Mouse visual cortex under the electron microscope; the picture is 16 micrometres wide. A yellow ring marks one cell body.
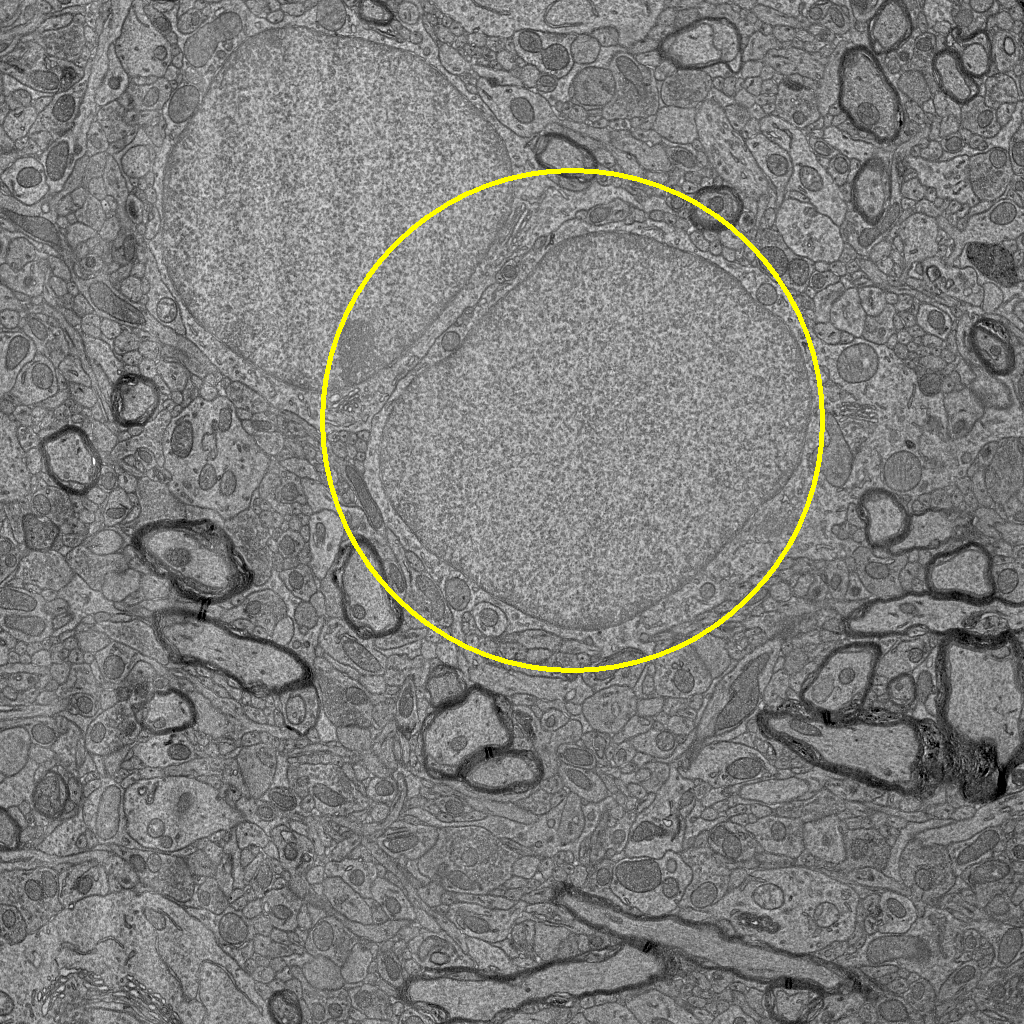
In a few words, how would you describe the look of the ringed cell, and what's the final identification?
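Nuclear envelope first: it runs smoothly, without deep infoldings. Chromatin next: fine-grained and evenly spread through the nucleus. Along the inner face of the envelope, no thick dark band of chromatin is present. In the cytoplasm, no stacks of rough endoplasmic reticulum appear. The ringed cell is an astrocyte.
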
